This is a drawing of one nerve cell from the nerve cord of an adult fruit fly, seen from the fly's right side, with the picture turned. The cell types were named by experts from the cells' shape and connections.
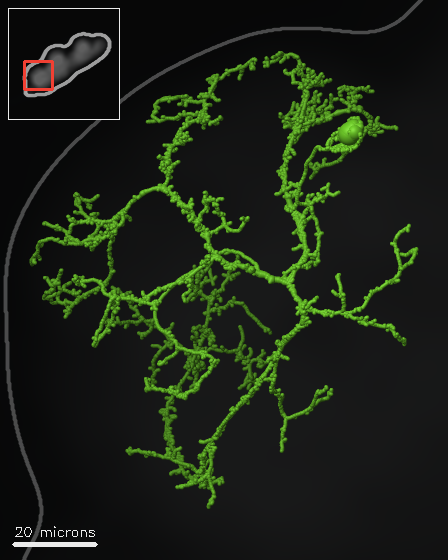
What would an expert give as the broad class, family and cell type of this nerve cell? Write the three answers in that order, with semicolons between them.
nerve-cord intrinsic neuron; hemilineage 20A.22A; IN20A.22A007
